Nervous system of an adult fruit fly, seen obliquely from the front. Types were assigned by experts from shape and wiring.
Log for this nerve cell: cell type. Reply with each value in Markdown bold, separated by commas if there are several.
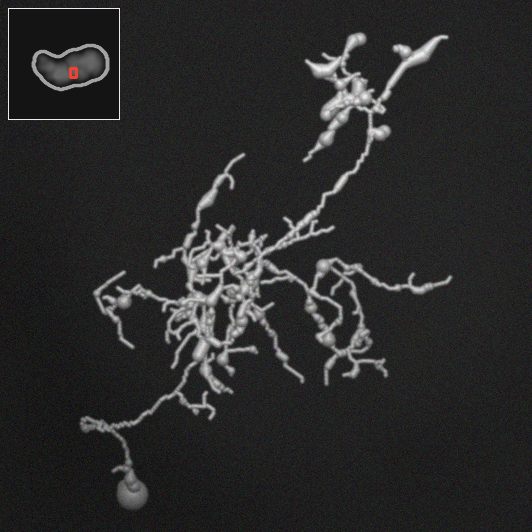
**CB1207_b**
